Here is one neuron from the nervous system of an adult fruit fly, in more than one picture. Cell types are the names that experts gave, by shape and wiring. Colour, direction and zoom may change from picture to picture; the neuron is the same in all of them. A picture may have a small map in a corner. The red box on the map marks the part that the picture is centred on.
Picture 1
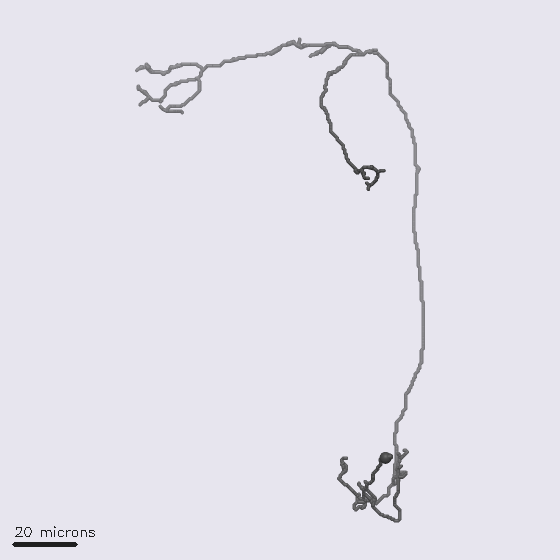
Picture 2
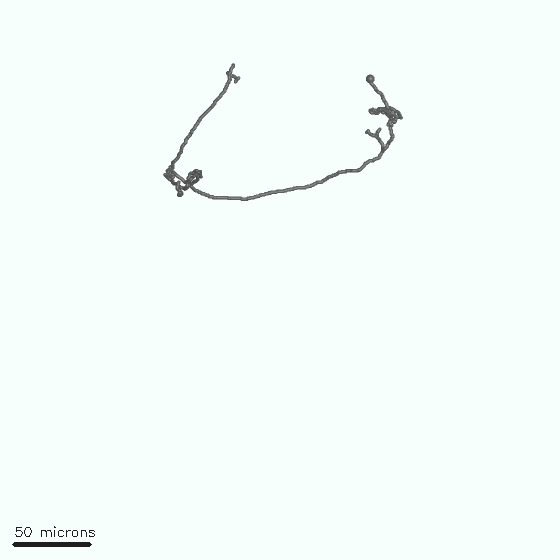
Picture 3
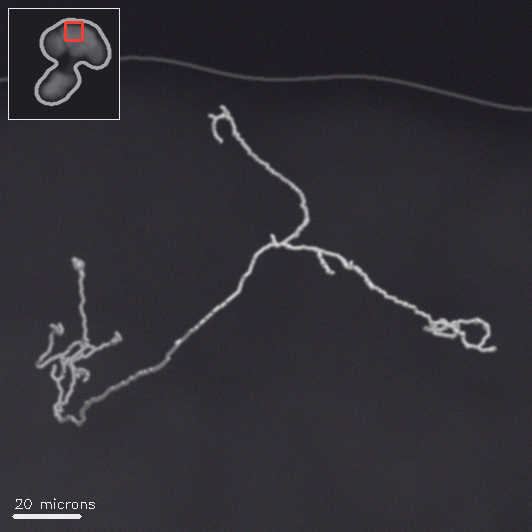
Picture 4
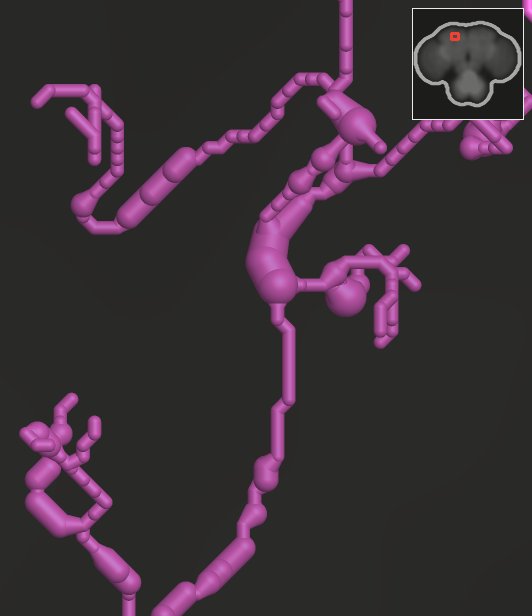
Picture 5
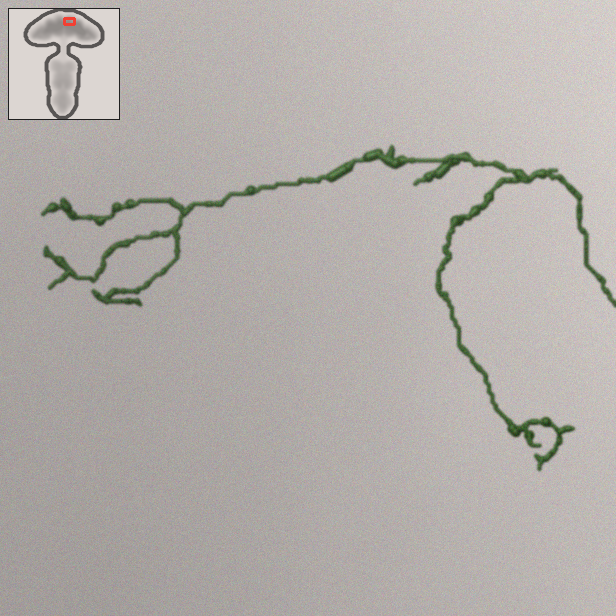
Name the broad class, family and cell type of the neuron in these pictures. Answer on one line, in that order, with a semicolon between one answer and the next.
central-brain intrinsic neuron; class Kenyon Cell; KCa'b'-ap2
